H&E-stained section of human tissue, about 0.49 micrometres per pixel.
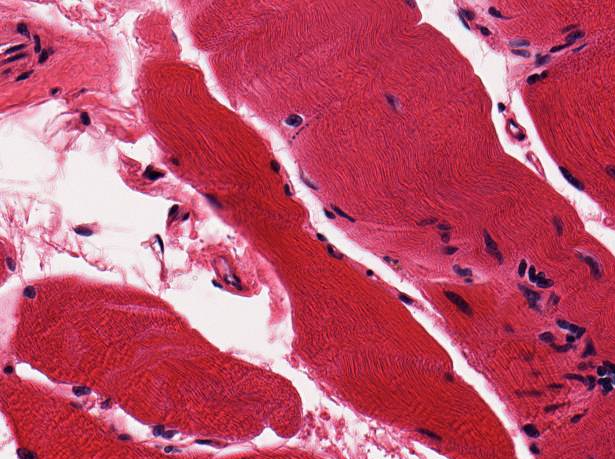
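Skeletal muscle: small, dark, flattened nuclei lie at the fibre edges rather than centrally, and fine wavy lines run through the fibre cytoplasm. Pale, loose, wispy connective tissue with scattered nuclei lies between fibres at upper left. No fat cells are seen in the field.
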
